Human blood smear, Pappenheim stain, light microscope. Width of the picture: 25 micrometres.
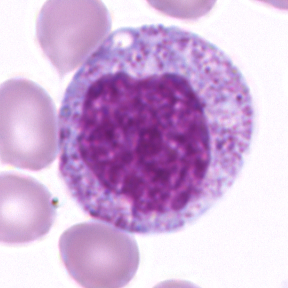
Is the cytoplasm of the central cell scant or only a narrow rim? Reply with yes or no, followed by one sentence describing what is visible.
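No. A pale lilac cytoplasm forms a wide rim around the nucleus, widest on the right.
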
